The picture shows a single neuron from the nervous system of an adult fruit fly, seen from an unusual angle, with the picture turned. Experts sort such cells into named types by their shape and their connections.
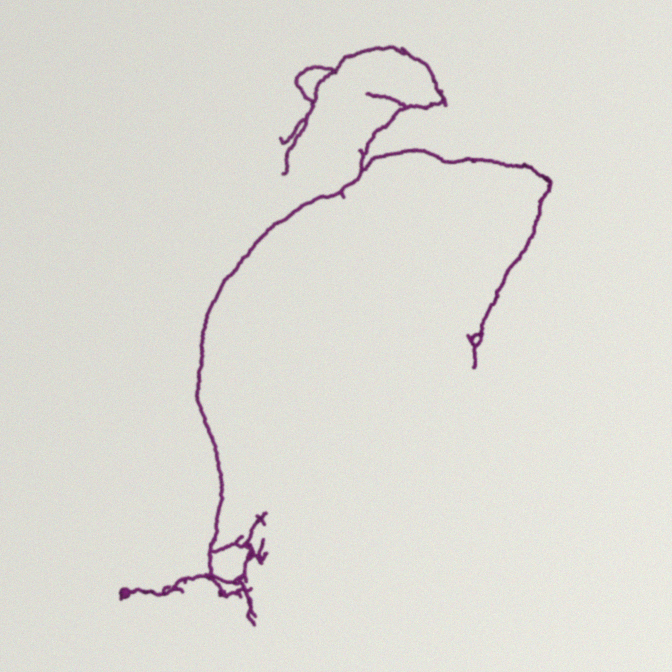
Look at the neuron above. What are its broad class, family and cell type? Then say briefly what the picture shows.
This is a central-brain intrinsic neuron. The family is hemilineage FLAa3. The cell type is FLA004m. The cell body can be seen at the lower left of the picture. In this view it is taller than it is wide.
